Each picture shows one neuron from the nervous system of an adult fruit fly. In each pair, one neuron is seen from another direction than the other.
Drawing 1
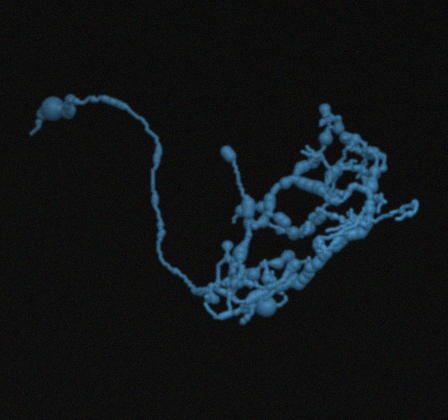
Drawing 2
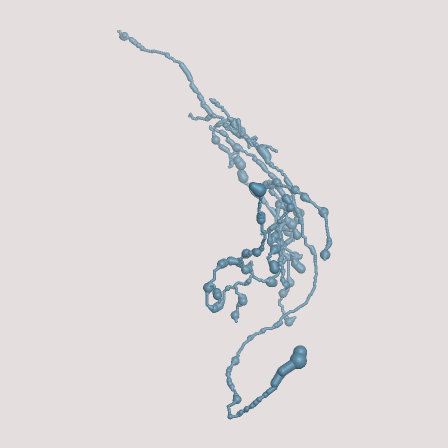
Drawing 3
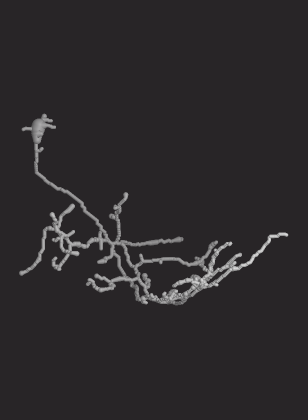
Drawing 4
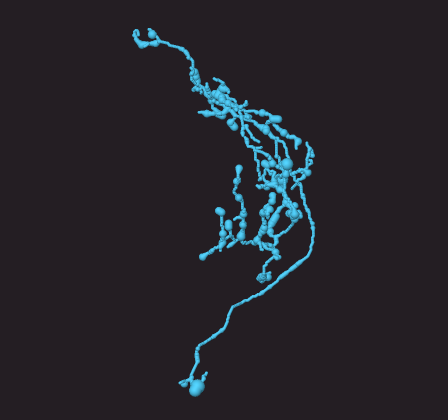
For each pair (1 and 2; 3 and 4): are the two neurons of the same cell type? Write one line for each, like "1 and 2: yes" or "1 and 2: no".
1 and 2: no
3 and 4: yes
